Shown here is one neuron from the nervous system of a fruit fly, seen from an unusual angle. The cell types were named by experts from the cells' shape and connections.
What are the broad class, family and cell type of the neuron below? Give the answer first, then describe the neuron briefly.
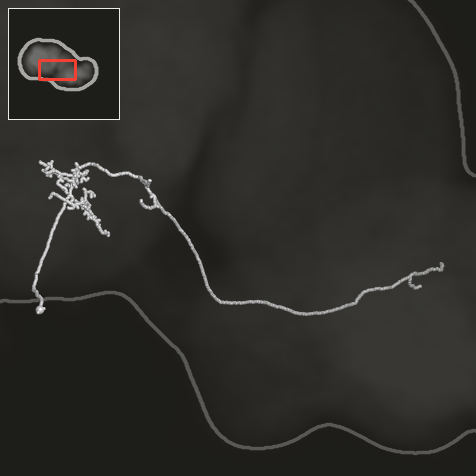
This is a descending neuron. Its family is hemilineage LB6. It is of cell type DNg10. As drawn here it is more than twice as wide as it is tall.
